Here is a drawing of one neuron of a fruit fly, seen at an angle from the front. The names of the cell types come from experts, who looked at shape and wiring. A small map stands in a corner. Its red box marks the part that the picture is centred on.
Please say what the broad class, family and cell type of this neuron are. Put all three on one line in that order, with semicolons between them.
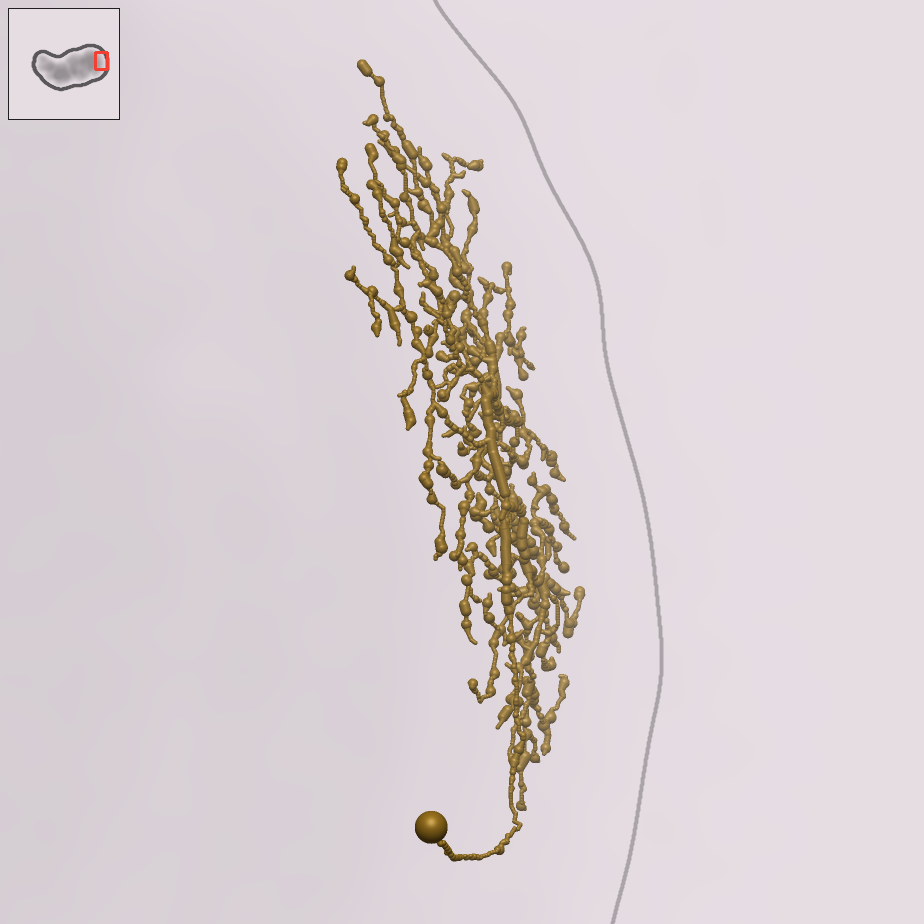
optic-lobe intrinsic neuron; Dm; Dm18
